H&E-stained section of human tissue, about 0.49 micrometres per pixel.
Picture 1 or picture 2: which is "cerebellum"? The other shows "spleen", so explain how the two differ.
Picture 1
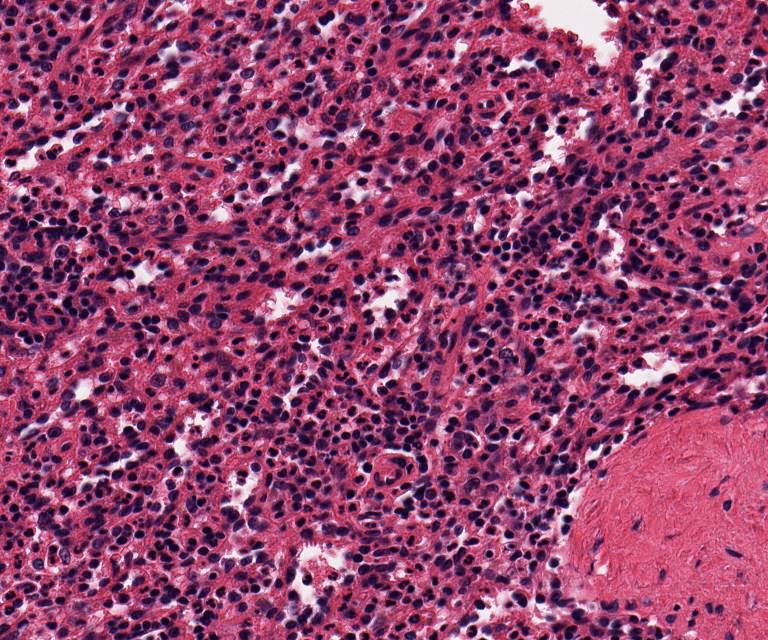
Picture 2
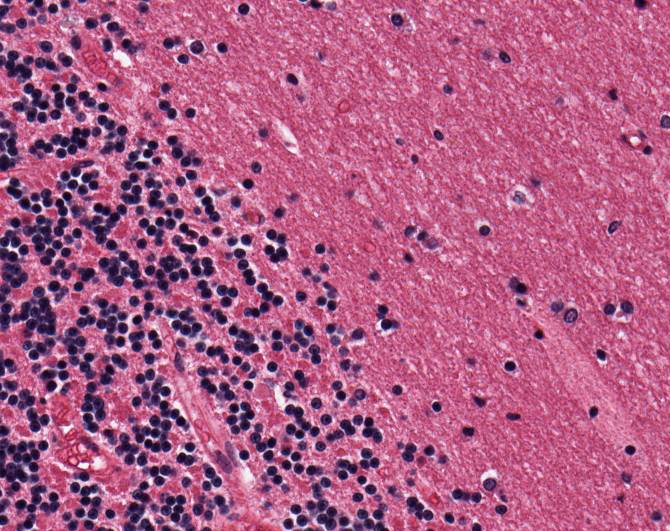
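To begin, picture 1 is spleen and picture 2 is cerebellum. Next, pattern: the spleen is nearly all one dense, diffuse sheet of cells without glands or epithelium; the cerebellum has a densely cellular lower-left zone and a sparsely cellular pink upper-right zone, divided diagonally from upper left towards lower middle. Then nuclei: mostly small, round and dark in the spleen; crowded, small, round and dark-staining, with very little visible cytoplasm, in the cerebellum's dense zone. Last, the spleen has a rounded pink fibrous area at lower right with sparse spindle-shaped nuclei.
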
